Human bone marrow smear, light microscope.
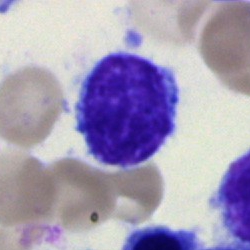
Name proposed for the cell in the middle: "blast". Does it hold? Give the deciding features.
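First check, chromatin: it is dark purple and coarsely clumped.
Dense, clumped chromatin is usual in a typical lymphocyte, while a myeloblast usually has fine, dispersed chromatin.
Second check, cytoplasm: very scant, at most a thin blue rim at the margin, with the nucleus filling almost the entire cell.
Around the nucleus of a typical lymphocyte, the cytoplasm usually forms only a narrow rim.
Both checks speak for lymphocyte, and the chromatin speaks against blast, so the name blast does not fit: this cell is a lymphocyte. Third check, granules: none are seen, which would fit both names.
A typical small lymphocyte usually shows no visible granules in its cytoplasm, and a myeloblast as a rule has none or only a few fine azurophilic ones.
Last check, outline: roughly round, with a border that is slightly ragged and fuzzy rather than sharply smooth.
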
